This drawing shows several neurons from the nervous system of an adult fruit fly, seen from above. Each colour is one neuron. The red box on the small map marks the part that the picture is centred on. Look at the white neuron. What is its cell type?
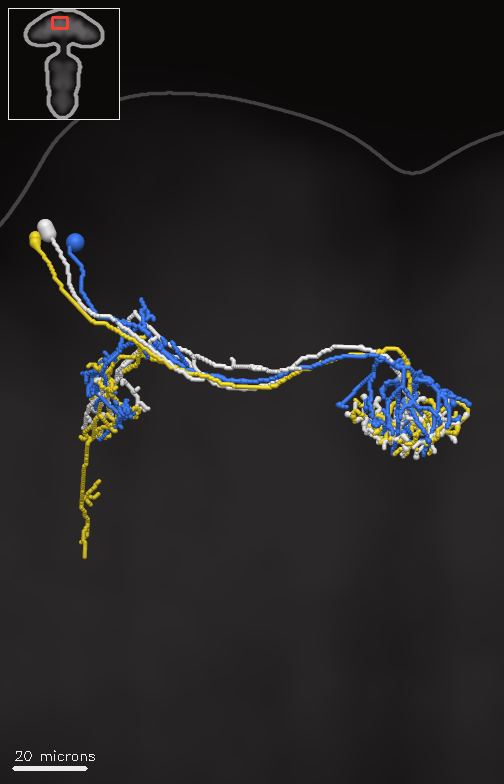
ER1_b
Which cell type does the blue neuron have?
ER1_a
